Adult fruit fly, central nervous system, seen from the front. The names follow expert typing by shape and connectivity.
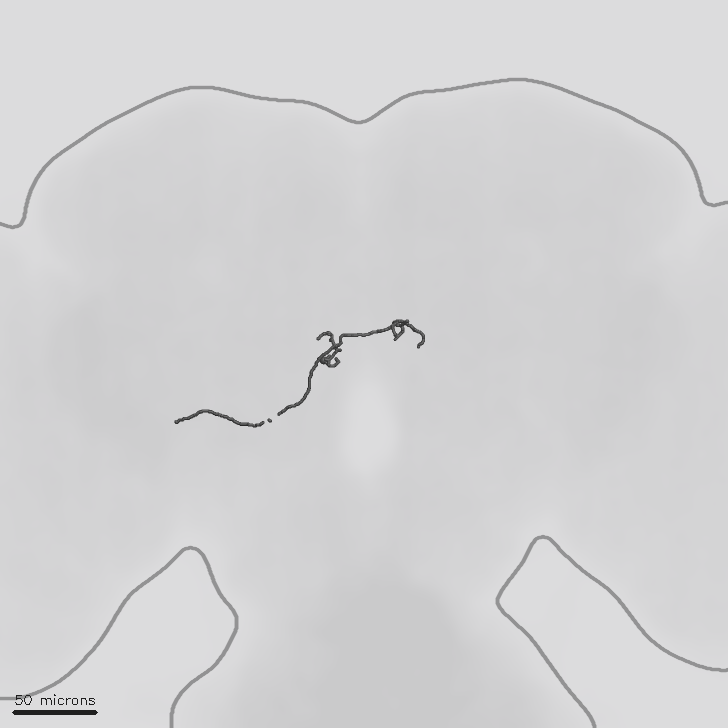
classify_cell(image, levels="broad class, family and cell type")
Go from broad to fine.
sensory neuron entering the brain; class olfactory; ORN_DM1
